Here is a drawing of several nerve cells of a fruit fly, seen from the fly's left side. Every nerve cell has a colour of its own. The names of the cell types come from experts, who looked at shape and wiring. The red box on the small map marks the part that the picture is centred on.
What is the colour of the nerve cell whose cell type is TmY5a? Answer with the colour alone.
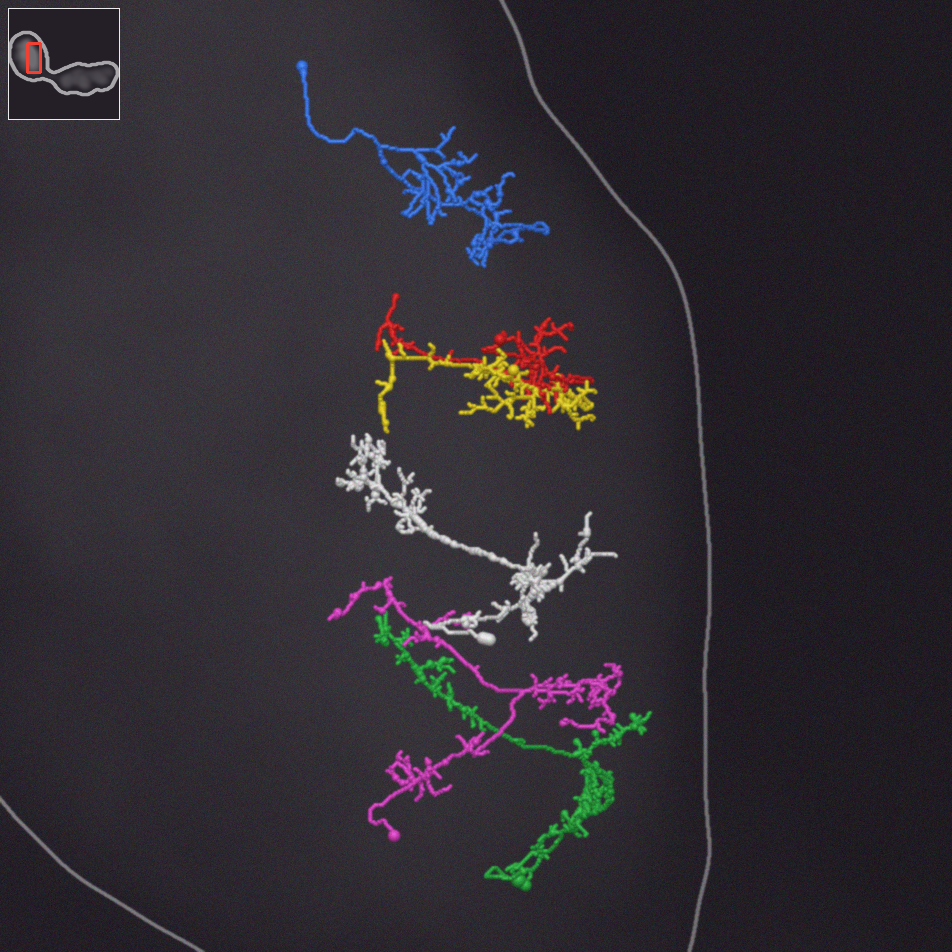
green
